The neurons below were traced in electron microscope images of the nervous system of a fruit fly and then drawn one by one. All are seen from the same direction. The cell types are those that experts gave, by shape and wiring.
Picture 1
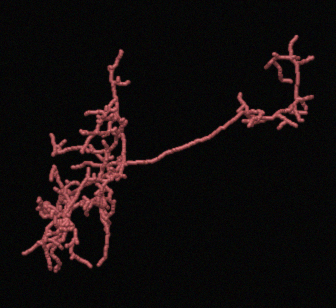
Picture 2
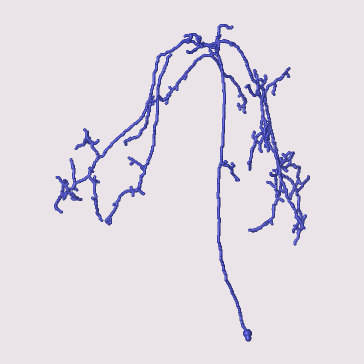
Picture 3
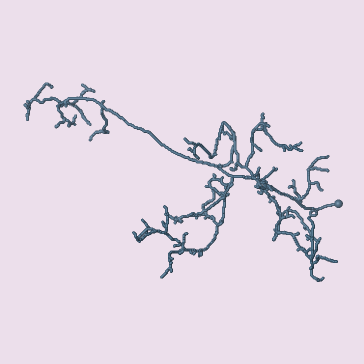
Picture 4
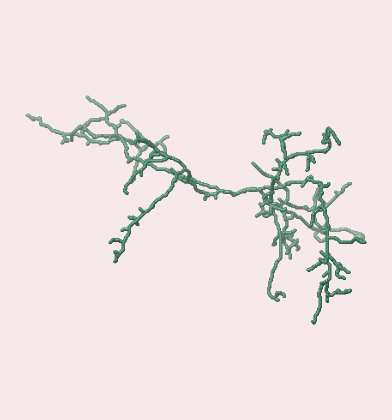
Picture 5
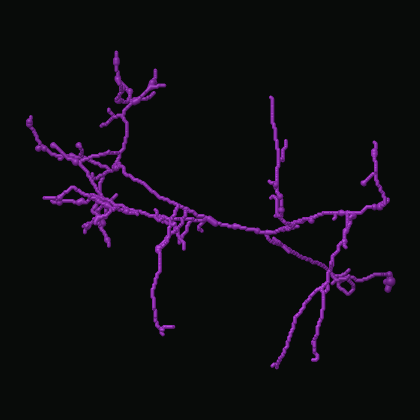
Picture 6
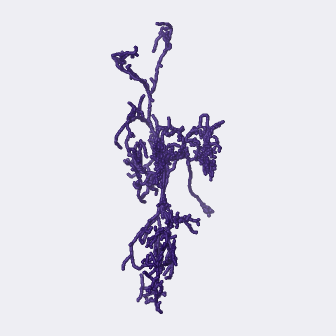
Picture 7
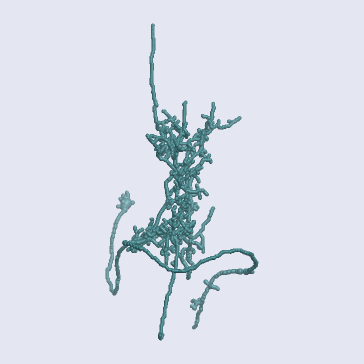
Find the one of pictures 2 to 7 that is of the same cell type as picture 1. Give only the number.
3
